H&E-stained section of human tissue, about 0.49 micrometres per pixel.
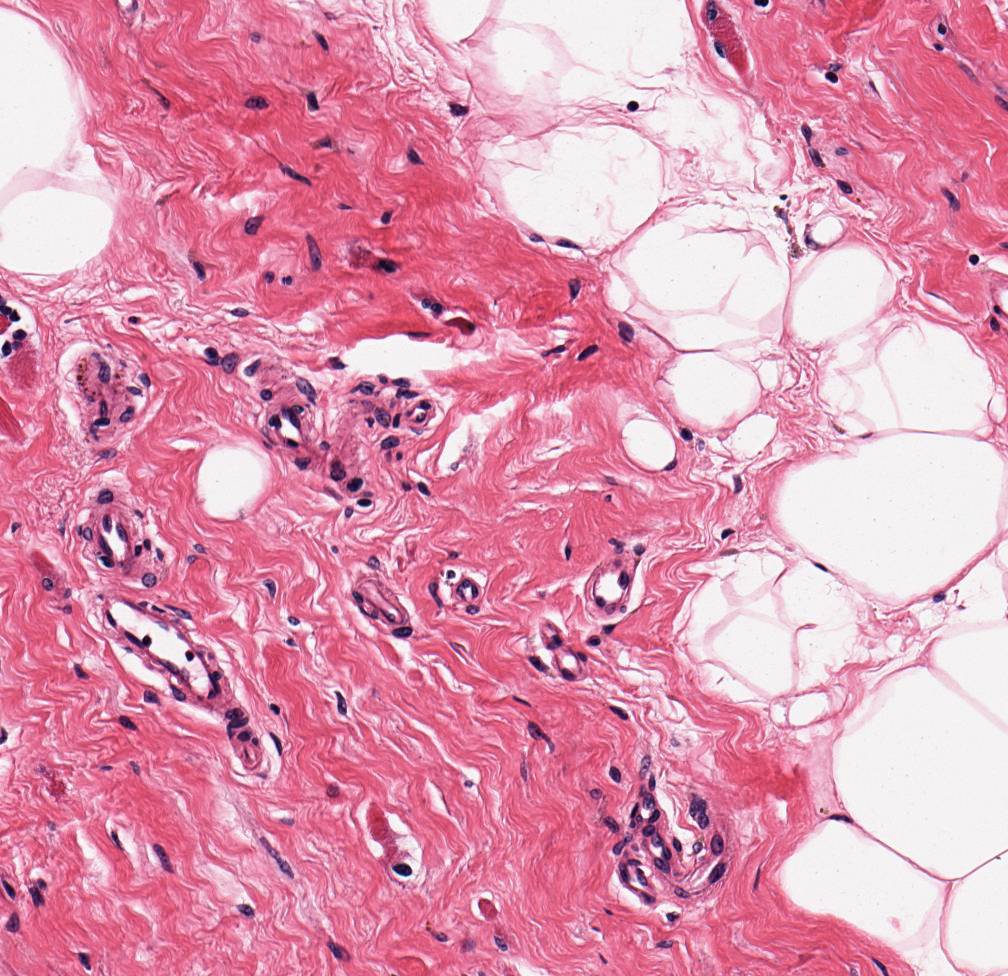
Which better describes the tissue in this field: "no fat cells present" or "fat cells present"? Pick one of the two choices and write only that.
Fat cells present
